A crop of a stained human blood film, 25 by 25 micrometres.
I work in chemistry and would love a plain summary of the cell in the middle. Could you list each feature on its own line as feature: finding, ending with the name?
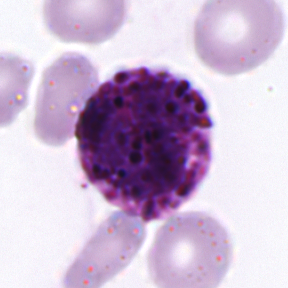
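Granules: coarse, dark purple-black, crowding the whole cell
Granule size: clearly variable
Nucleus: outline hidden by granules lying over it
Right edge: a small clear gap
Name: basophil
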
